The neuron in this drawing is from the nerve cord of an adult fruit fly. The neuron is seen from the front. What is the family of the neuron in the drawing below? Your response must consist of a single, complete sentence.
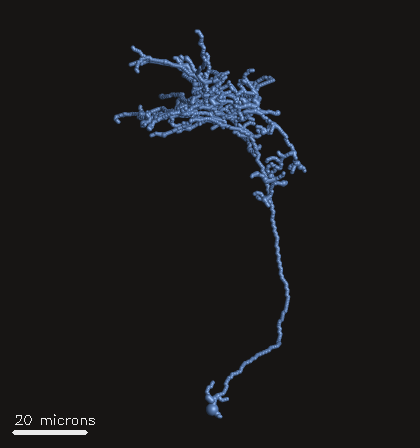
The neuron sits within family hemilineage 16B.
